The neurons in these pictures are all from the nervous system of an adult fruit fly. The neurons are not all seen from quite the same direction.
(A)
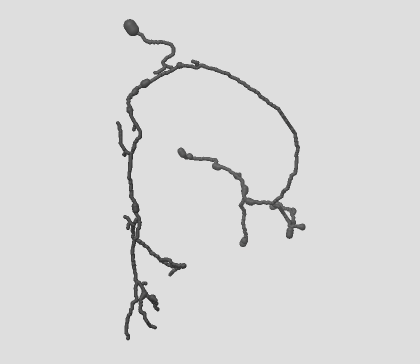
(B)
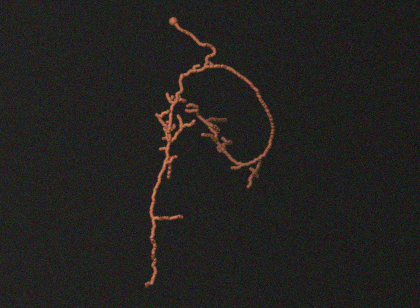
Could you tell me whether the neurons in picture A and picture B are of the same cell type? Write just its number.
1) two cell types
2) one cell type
2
